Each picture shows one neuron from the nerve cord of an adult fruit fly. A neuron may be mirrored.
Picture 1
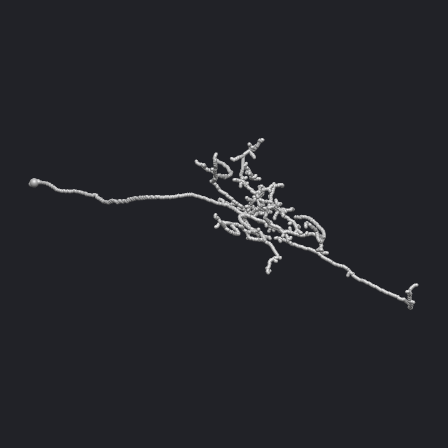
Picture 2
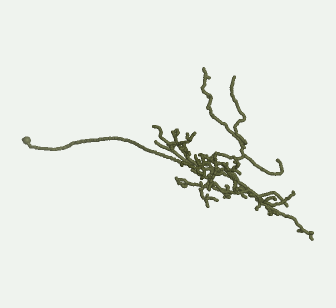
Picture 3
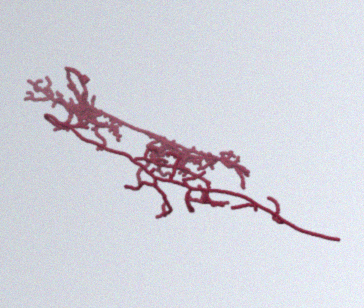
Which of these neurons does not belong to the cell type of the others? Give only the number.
3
